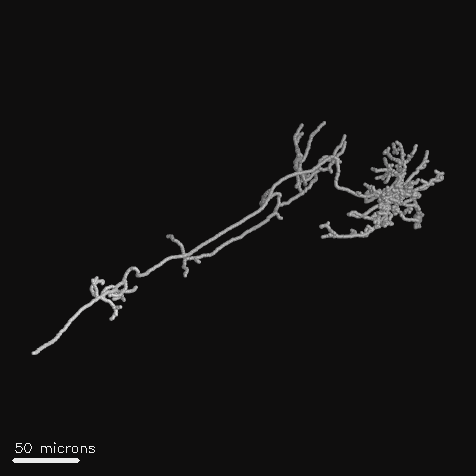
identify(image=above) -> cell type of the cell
AN06B088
